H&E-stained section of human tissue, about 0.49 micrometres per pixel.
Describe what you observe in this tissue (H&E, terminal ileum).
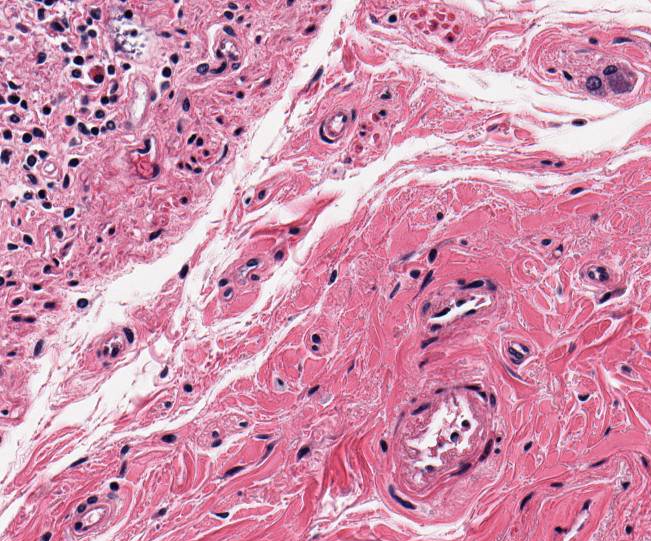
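Dense eosinophilic collagen bundles fill most of the field, most compact in the lower right. Largest vessel sits there too, concentrically layered wall, narrow lumen. Upper left is more cellular, with many scattered dark round nuclei. Elsewhere, stromal nuclei are sparse, dark, mostly elongated, between bundles.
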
